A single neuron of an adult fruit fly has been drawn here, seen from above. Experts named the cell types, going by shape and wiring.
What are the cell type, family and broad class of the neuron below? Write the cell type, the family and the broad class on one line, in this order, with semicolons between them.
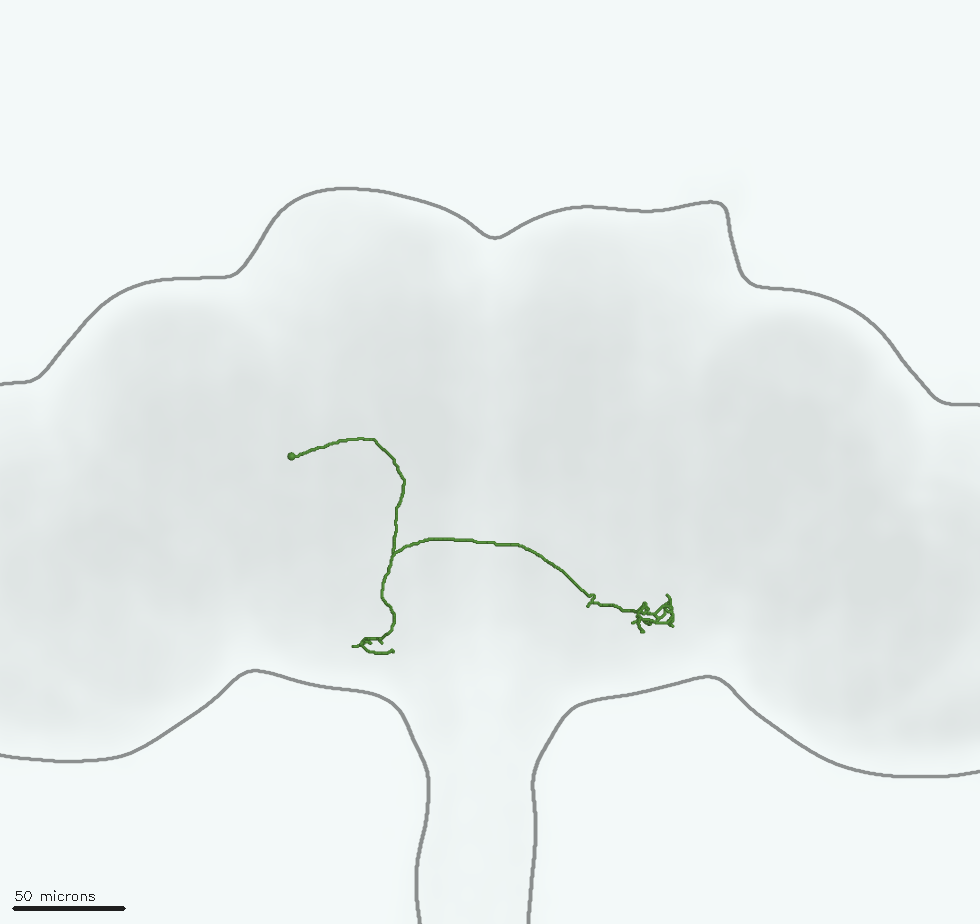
GNG626; hemilineage MX7; central-brain intrinsic neuron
